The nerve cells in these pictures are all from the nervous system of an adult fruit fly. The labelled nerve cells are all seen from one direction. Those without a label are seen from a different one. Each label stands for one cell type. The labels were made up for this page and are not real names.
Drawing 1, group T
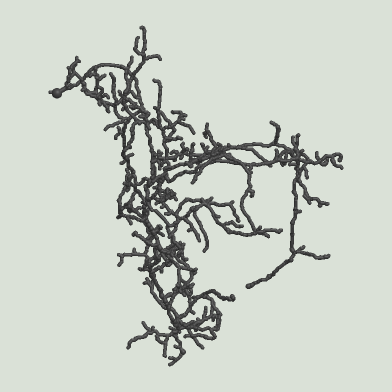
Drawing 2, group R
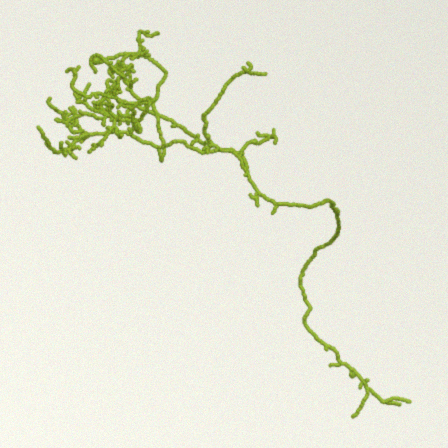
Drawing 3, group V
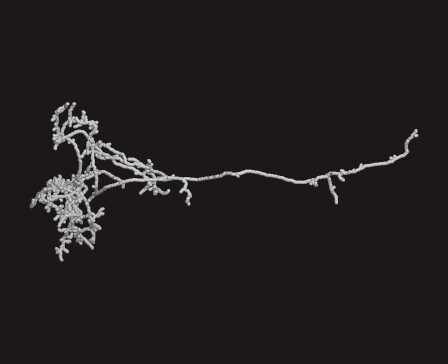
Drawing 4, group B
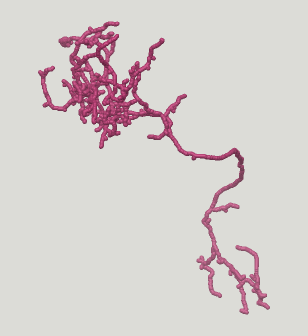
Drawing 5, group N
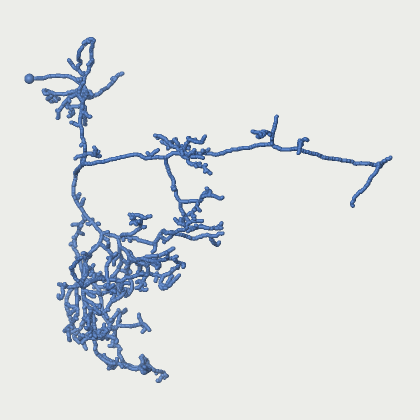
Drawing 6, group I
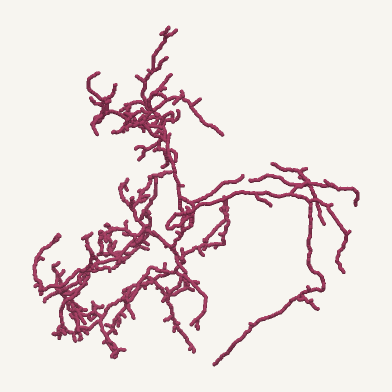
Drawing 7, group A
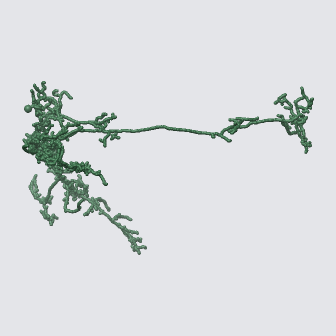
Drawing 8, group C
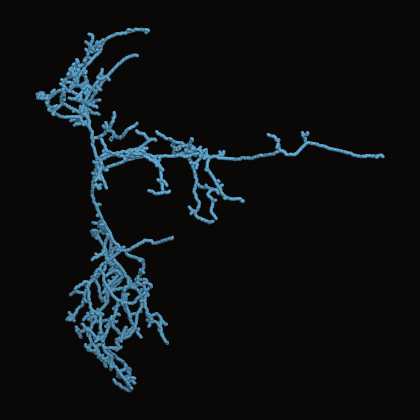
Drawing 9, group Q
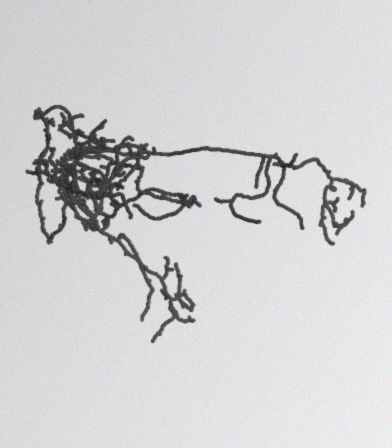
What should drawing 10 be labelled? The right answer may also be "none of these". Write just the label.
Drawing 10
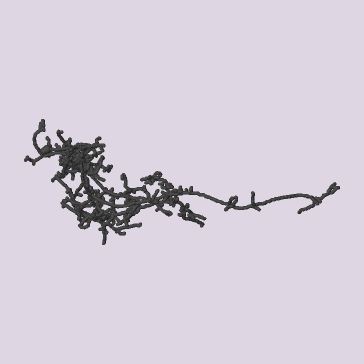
group N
